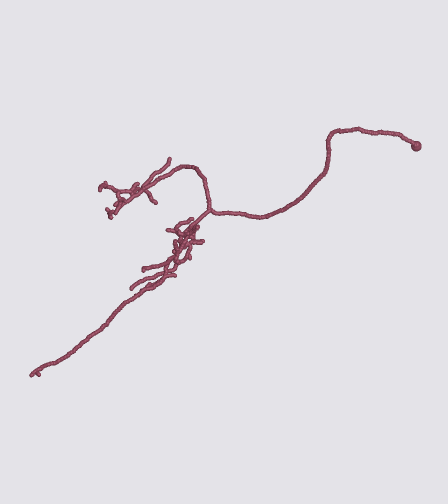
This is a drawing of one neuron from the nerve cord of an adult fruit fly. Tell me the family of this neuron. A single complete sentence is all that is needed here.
In terms of family, the neuron is hemilineage 06A.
